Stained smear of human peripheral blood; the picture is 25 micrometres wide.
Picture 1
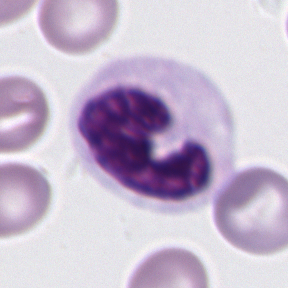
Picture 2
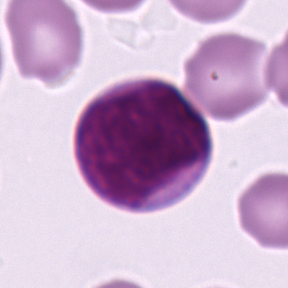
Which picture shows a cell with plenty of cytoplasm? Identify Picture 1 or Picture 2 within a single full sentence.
Plentiful cytoplasm is found in the cell of picture 1.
